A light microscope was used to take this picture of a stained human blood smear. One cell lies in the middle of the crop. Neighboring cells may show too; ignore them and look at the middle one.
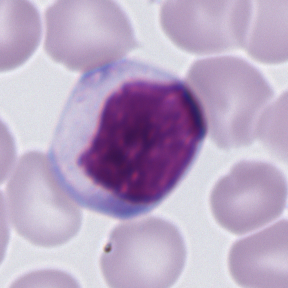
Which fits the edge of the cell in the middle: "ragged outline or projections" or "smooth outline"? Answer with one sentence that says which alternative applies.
The border of this cell is smooth and even.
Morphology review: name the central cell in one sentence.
For this crop, the cell in the middle is a large granular lymphocyte.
